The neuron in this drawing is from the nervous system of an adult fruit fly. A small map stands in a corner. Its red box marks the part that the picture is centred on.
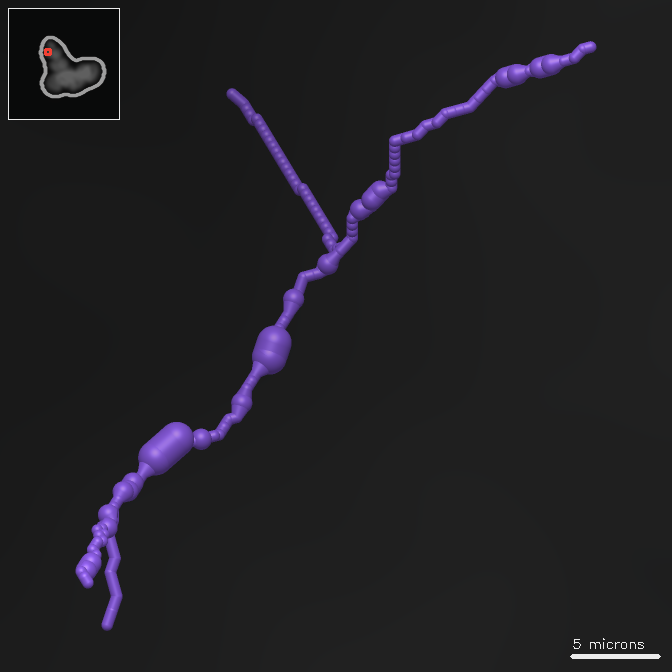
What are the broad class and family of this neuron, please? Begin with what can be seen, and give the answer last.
No cell body is drawn. From top to bottom in the picture it spans about 35 microns. There are a dozen or fewer branch ends. It is a sensory neuron entering the nerve cord. The name of its family is class mechanosensory tactile.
